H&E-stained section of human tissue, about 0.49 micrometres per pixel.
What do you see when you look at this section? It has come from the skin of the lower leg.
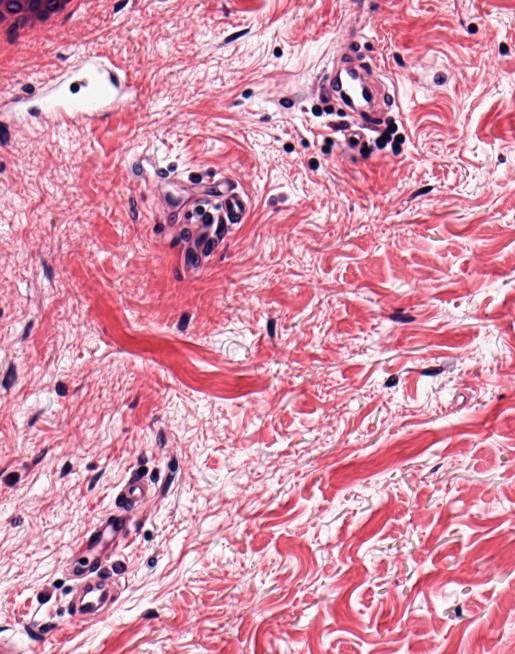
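The entire field consists of fibrous connective tissue, and no epithelium is present. Its pink collagen bundles are wavy and run in many directions rather than forming one parallel sheet. A thick, deeply pink bundle crosses the middle of the field from the left toward the lower right. Between the bundles lies paler, loosely fibrillar stroma, mostly in the left half.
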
